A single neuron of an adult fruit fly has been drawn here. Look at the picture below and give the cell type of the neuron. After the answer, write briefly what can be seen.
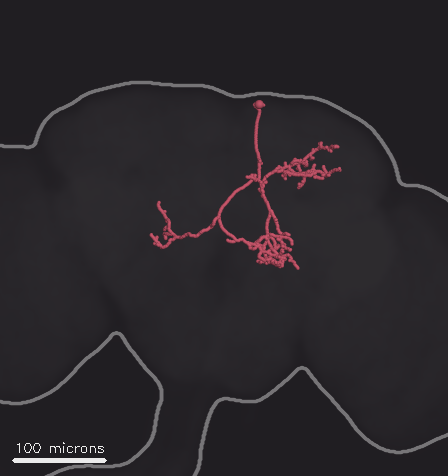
The cell type is PS003. It is a central-brain intrinsic neuron. The cell body can be seen at the top of the picture. From left to right in the picture it spans about 200 microns.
